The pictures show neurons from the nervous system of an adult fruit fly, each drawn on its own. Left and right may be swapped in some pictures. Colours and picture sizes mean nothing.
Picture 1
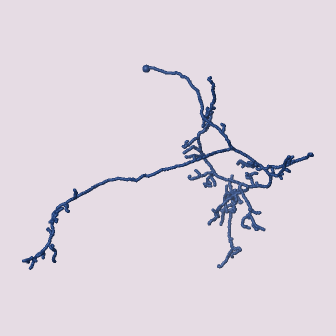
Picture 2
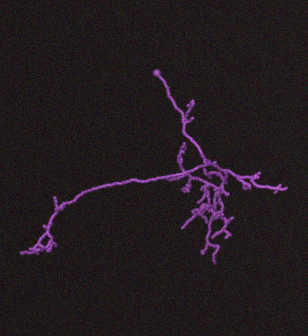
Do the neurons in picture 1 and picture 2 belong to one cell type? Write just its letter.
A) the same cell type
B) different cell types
A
